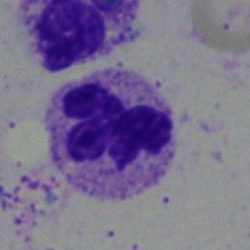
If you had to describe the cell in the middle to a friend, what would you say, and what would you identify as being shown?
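Checking the nucleus first: it is divided into several lobes joined to one another, and its chromatin is dark purple and condensed. Next, the cytoplasm: pale pinkish-lilac, with fine purple granules scattered throughout. Last, the name: segmented neutrophil.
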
